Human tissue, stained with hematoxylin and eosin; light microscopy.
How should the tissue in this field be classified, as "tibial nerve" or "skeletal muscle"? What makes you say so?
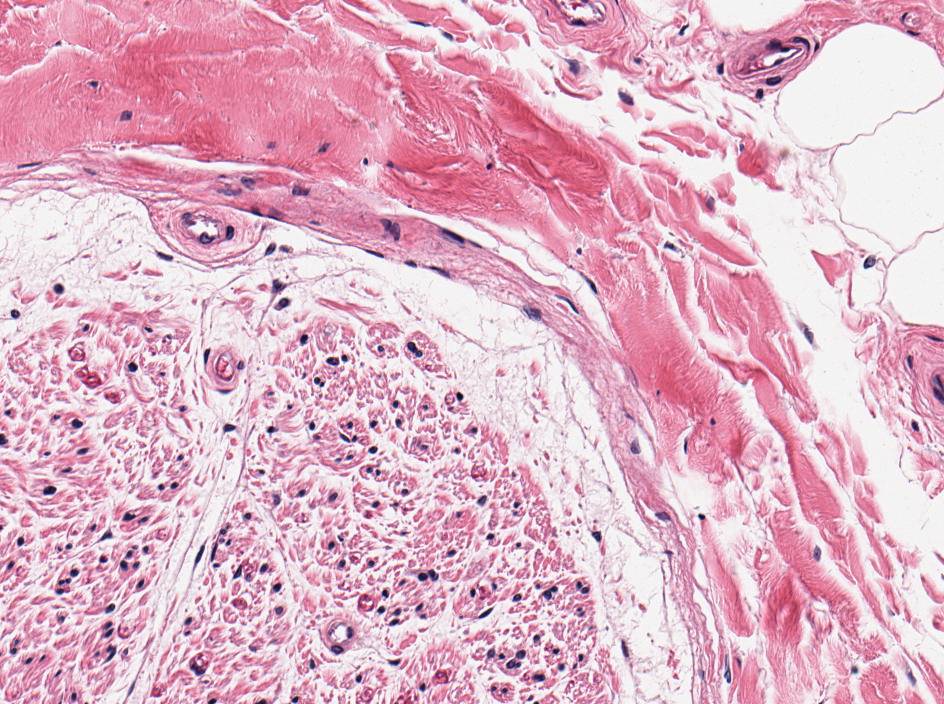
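It is tibial nerve. A rounded fascicle cut in cross-section lies lower left. Its nerve fibres, cut across, show as many small round to irregular pink profiles among scattered single small dark oval nuclei. Dense wavy bright pink collagen, few-nucleated, fills upper and right field.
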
